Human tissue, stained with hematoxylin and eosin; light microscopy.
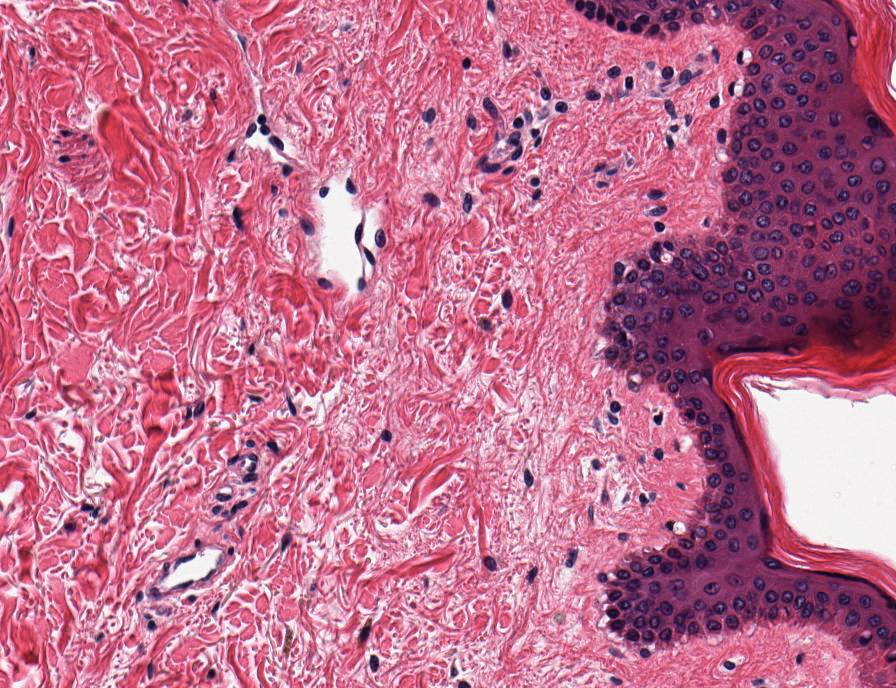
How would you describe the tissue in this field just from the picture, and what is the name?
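Stratified squamous epithelium runs along the right; fibrous stroma fills centre and left. Its surface carries thin, compact, bright pink keratin. Its undulating border sends rounded projections leftward into stroma; basal cells are crowded, staining darker than those above. This is skin of the suprapubic region.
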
